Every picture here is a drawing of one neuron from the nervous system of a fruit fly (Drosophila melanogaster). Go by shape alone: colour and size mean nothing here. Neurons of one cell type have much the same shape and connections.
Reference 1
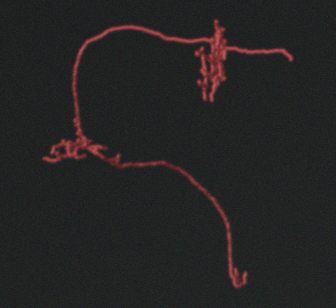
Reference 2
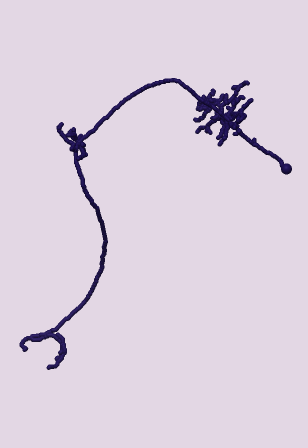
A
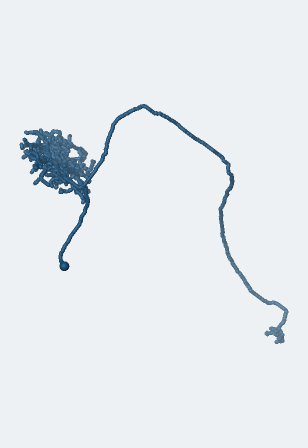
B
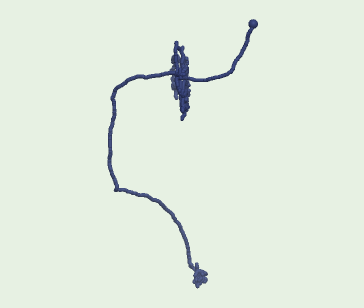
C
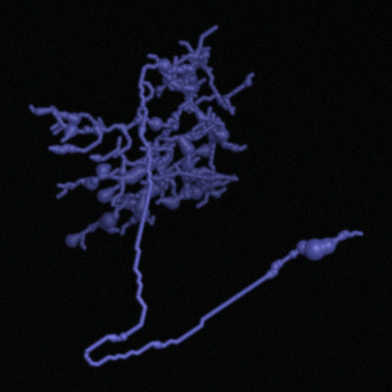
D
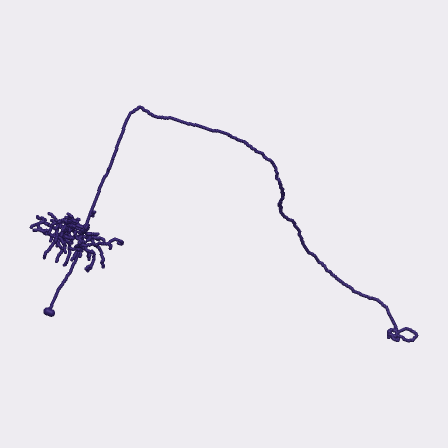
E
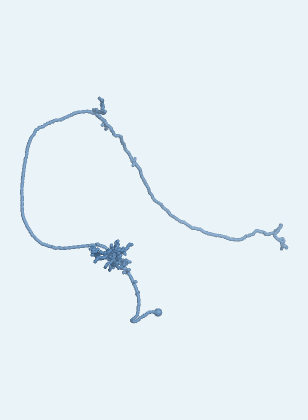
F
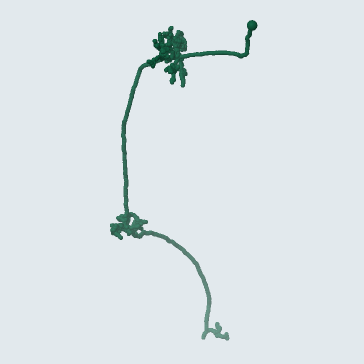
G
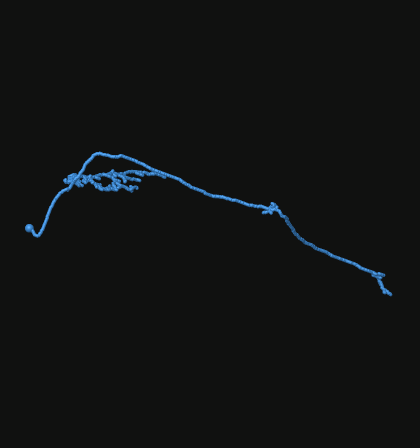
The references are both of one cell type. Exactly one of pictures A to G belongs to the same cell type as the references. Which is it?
F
